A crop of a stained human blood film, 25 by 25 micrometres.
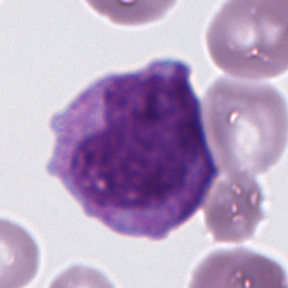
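Atypical promyelocyte from a stained smear of peripheral blood. The cell measures about 16 micrometres across, and most of it is taken up by the nucleus, a single mass not split into separate lobes. The surrounding rim of cytoplasm, pale lilac-blue, is widest on the left side of the cell.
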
